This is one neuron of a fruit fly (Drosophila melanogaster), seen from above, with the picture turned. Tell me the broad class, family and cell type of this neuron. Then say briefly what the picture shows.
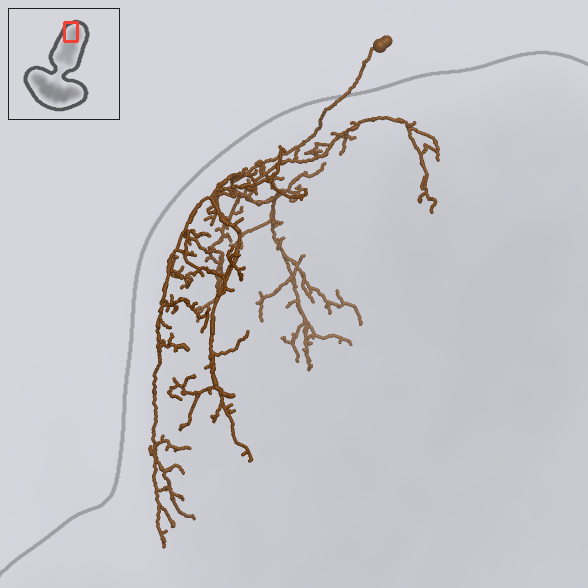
Its broad class is nerve-cord intrinsic neuron. Its family is hemilineage 13A. It is of cell type IN13A031. It lies in the nerve cord. The picture shows dozens of branch ends.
